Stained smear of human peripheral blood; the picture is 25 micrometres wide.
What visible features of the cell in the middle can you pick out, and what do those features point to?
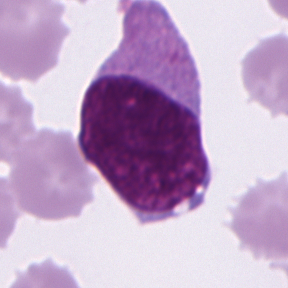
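The first thing I notice is the nucleus: oval in outline, about 13 by 10 micrometres, with a smooth edge that has no indentations or lobes. It sits toward the bottom of the cell and takes up about 70% of the cell's area. Most of the cytoplasm gathers into a broad cap above it, and elsewhere there is only a thin rim. That cytoplasm is pale lilac. I can also make out a small clear, unstained spot at the lower right edge of the nucleus. Putting all of that together, this is a myeloblast.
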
